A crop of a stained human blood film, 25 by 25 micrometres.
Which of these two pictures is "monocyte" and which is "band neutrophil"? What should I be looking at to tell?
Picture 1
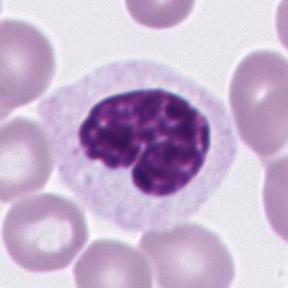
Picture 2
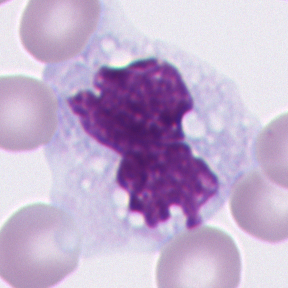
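Picture 1 shows a band neutrophil, and picture 2 shows a monocyte. In picture 1 the nucleus is one connected mass, not split into separate lobes, with a notch cutting into it from its lower edge. In picture 2 the nucleus is a single irregular, folded mass with jagged edges, elongated diagonally from upper left to lower right. The band neutrophil's chromatin is dark purple and clumped, with paler gaps between the clumps, while the monocyte's is dark purple with a mottled, patchy texture.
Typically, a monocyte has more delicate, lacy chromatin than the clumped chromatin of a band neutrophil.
Fine, dust-like pinkish-violet granules are scattered through the cytoplasm of the band neutrophil, whereas many small clear vacuoles are scattered through the cytoplasm of the monocyte.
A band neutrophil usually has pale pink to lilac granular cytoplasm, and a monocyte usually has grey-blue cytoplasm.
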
